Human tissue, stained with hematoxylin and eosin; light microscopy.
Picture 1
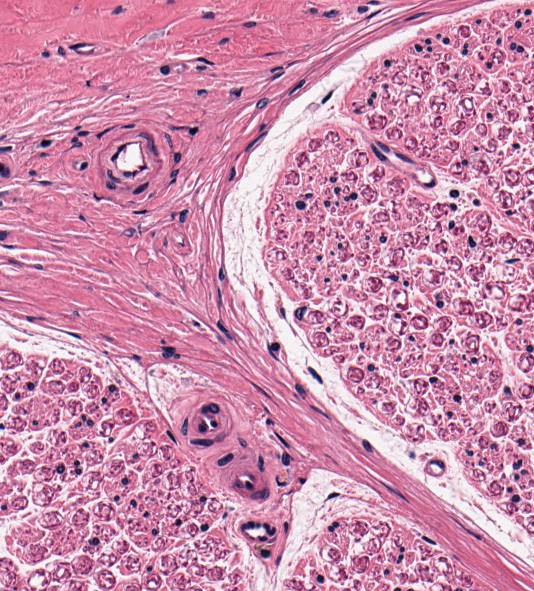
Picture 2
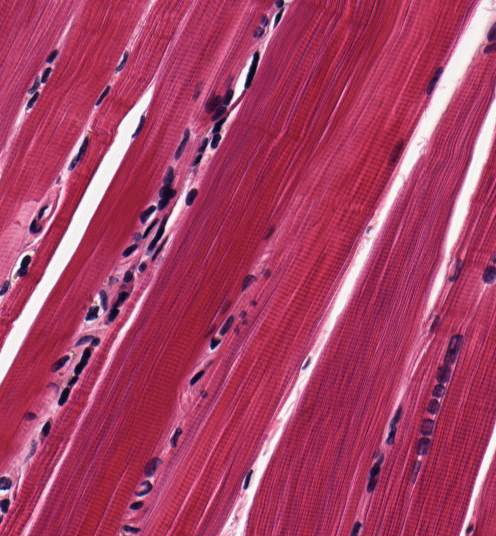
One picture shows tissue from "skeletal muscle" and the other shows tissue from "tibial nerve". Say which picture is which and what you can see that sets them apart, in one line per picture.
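Picture 1 shows tissue from the tibial nerve. Within the fascicles the nerve fibres are cut in cross-section, appearing as small round profiles with a central pink dot in a pale ring.
Picture 2 shows tissue from the skeletal muscle. The muscle fibres run straight and unbranched alongside one another.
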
